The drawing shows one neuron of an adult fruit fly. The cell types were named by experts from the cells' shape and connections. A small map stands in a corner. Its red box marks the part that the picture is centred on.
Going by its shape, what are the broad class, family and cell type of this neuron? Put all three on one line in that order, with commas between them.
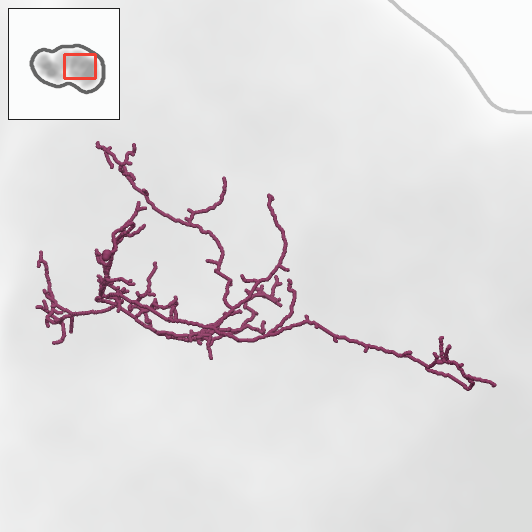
central-brain intrinsic neuron, hemilineage DM6_ventral, PS270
